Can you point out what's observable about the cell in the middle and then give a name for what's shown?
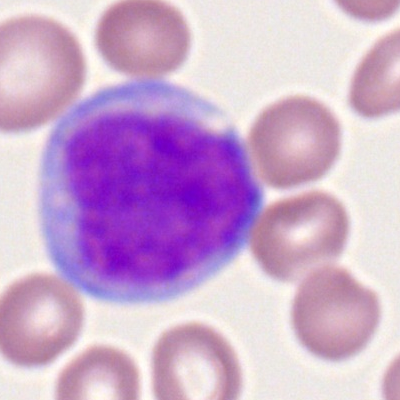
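First, the outline is smooth and roughly round. Second, the nucleus is large and fills most of the cell. Third, the cytoplasm is pale blue and shows no granules. The cell is a myeloblast.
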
